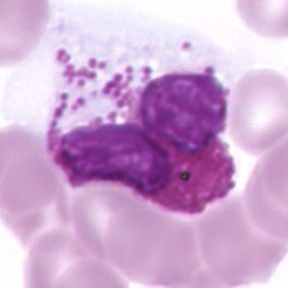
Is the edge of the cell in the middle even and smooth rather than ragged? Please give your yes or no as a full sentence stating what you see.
No, ragged or frayed parts, projections, blebs or tags interrupt the cell's outline.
